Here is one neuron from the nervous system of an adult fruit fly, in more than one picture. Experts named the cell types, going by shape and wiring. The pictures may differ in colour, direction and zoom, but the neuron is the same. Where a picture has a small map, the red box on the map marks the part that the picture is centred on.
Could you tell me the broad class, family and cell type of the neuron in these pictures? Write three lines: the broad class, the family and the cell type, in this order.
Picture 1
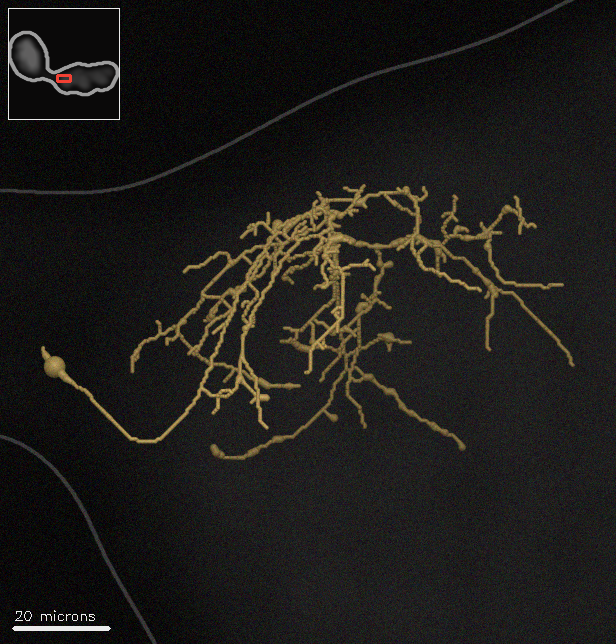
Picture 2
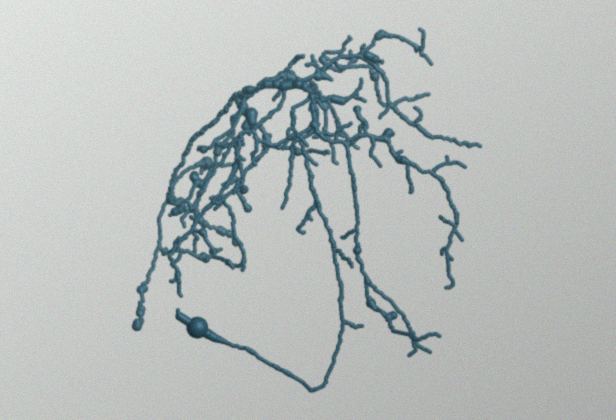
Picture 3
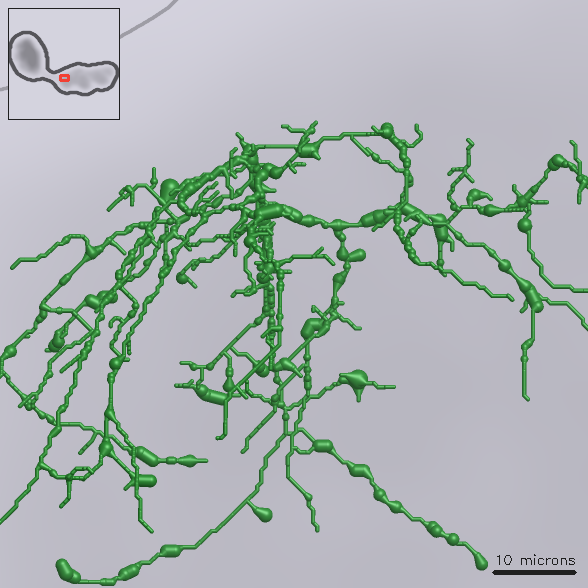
nerve-cord intrinsic neuron
hemilineage 08A
IN08A026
